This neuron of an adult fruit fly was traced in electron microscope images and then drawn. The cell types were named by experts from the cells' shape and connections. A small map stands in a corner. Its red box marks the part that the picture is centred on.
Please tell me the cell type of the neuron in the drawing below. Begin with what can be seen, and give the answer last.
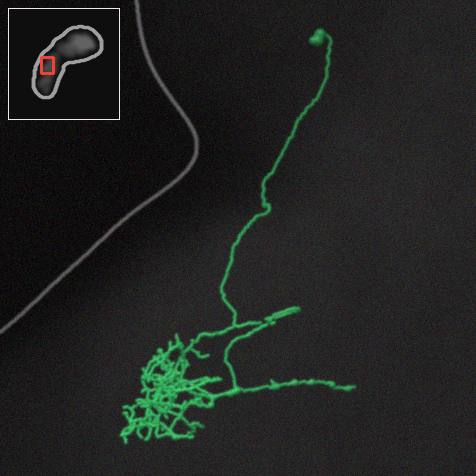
In this view it is taller than it is wide. It is a nerve-cord intrinsic neuron. The cell type is IN14A118.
